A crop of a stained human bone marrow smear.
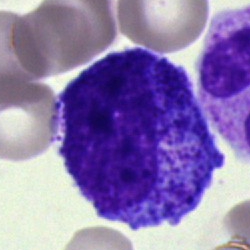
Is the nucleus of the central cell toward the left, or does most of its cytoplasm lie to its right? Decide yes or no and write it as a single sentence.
Yes, the nucleus is found toward the left, whether upper, middle or lower.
